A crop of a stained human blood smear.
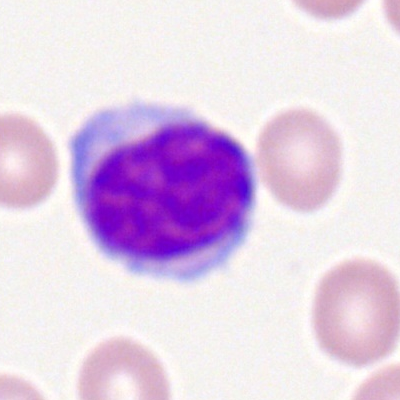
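Lymphocyte, the cell in the middle of a stained human blood smear. The chromatin is dense and dark purple, clumped into patches separated by paler streaks. The cytoplasm is pale blue and widest at the upper left, where the slightly irregular outline has a ragged edge.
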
